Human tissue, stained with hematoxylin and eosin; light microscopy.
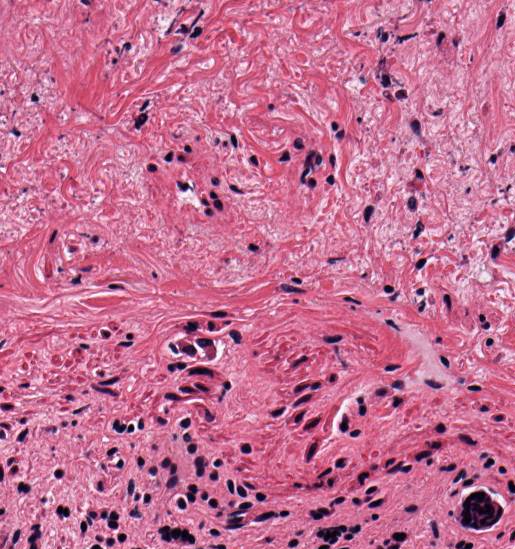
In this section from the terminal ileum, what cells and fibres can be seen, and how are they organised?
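The field divides into a paler, sparsely cellular upper half and a more crowded, cellular lower half. A band of denser pink collagen fibres crosses the middle roughly horizontally. Cell bodies lack distinct borders; their pale pink cytoplasm blends into the surrounding fibres. A few small vessels with narrow open lumens lie in the lower half.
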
